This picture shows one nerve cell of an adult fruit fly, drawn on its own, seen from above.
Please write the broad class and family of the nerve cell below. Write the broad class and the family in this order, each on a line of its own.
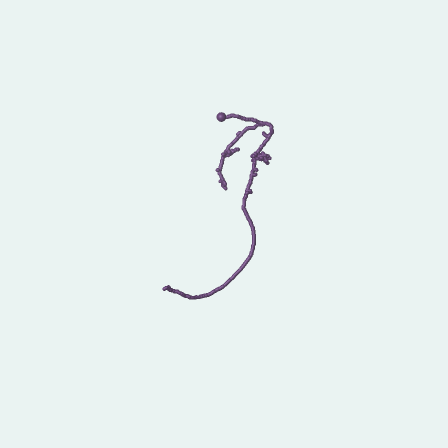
optic-lobe intrinsic neuron
Tm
